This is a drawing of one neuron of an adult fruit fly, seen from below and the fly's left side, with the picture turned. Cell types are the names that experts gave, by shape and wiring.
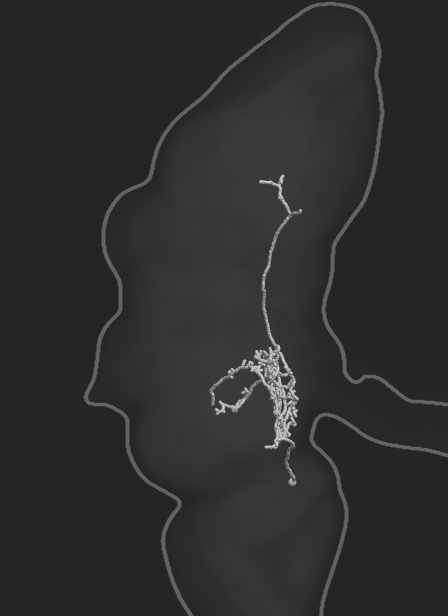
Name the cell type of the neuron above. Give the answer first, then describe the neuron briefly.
It is of cell type CL254. It is a central-brain intrinsic neuron. It is in the brain and does not reach the nerve cord. As drawn here it is more than twice as tall as it is wide.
